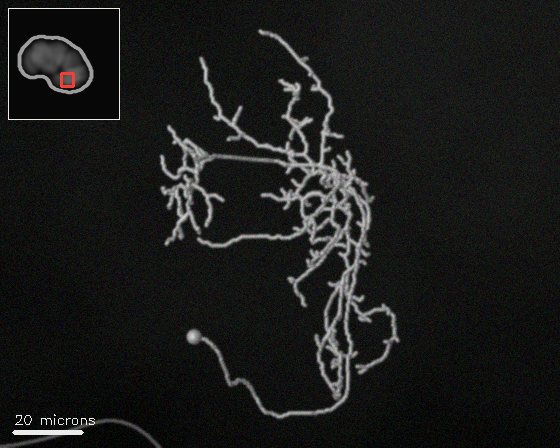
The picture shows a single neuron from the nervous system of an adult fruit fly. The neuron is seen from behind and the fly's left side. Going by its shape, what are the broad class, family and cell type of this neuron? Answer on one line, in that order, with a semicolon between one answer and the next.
nerve-cord intrinsic neuron; hemilineage 21A; IN21A077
